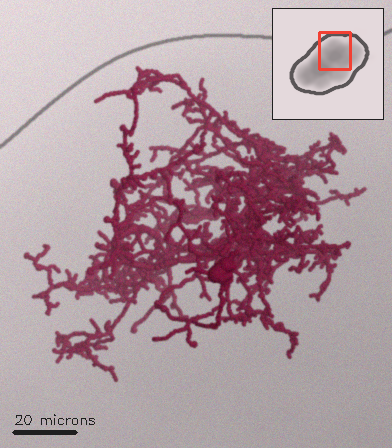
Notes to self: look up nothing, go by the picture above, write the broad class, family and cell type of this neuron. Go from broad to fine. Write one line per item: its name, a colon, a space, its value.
broad class: nerve-cord intrinsic neuron
family: hemilineage 13A
cell type: IN13A019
